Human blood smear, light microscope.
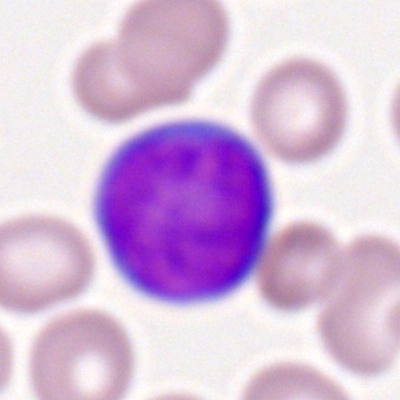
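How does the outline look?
Smooth and round, I'd say.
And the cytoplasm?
Just a thin blue rim around the nucleus, with no granules I can see, and no vacuoles anywhere in the cell.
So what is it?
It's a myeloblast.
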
